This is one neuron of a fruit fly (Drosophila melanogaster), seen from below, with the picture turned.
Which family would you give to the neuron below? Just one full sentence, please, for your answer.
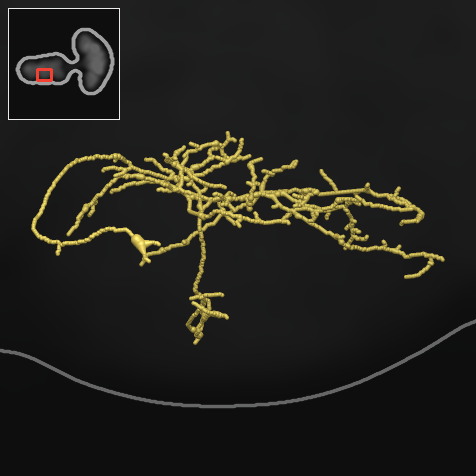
This neuron is within the family hemilineage 04B.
